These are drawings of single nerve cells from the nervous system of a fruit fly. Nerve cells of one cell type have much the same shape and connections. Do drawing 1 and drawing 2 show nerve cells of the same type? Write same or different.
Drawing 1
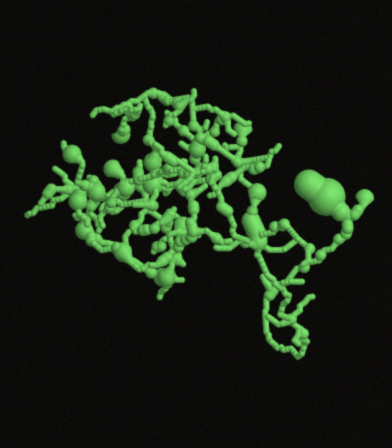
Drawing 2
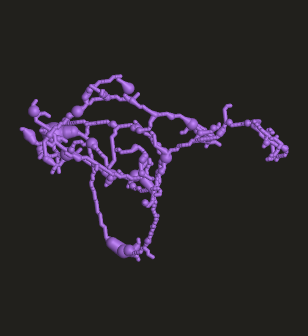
different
